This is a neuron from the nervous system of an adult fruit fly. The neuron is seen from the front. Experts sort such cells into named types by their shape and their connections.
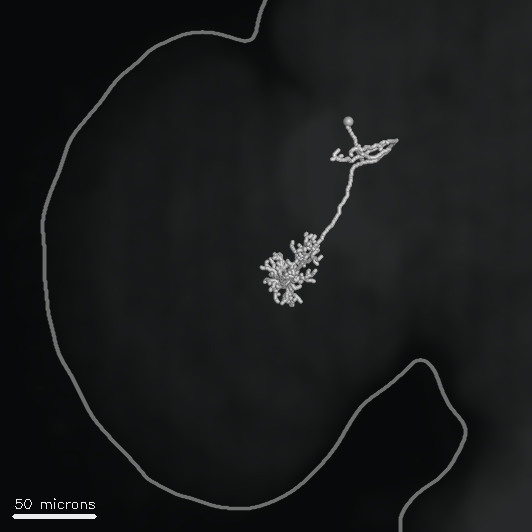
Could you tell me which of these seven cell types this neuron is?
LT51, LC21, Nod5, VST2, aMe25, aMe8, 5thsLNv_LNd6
LC21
